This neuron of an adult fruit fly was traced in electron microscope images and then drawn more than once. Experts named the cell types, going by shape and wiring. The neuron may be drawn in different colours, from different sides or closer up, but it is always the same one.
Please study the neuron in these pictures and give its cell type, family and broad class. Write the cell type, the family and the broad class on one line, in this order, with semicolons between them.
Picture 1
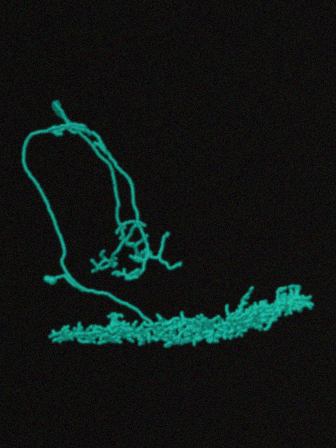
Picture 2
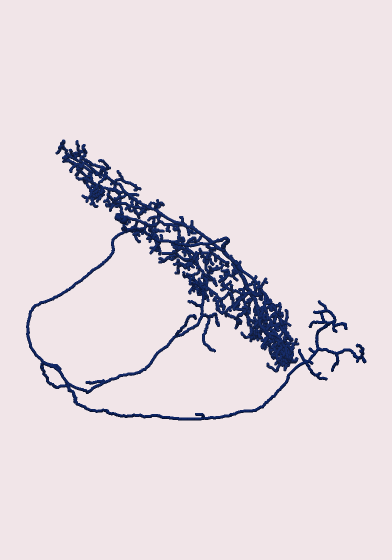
Nod3; Nod; visual projection neuron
